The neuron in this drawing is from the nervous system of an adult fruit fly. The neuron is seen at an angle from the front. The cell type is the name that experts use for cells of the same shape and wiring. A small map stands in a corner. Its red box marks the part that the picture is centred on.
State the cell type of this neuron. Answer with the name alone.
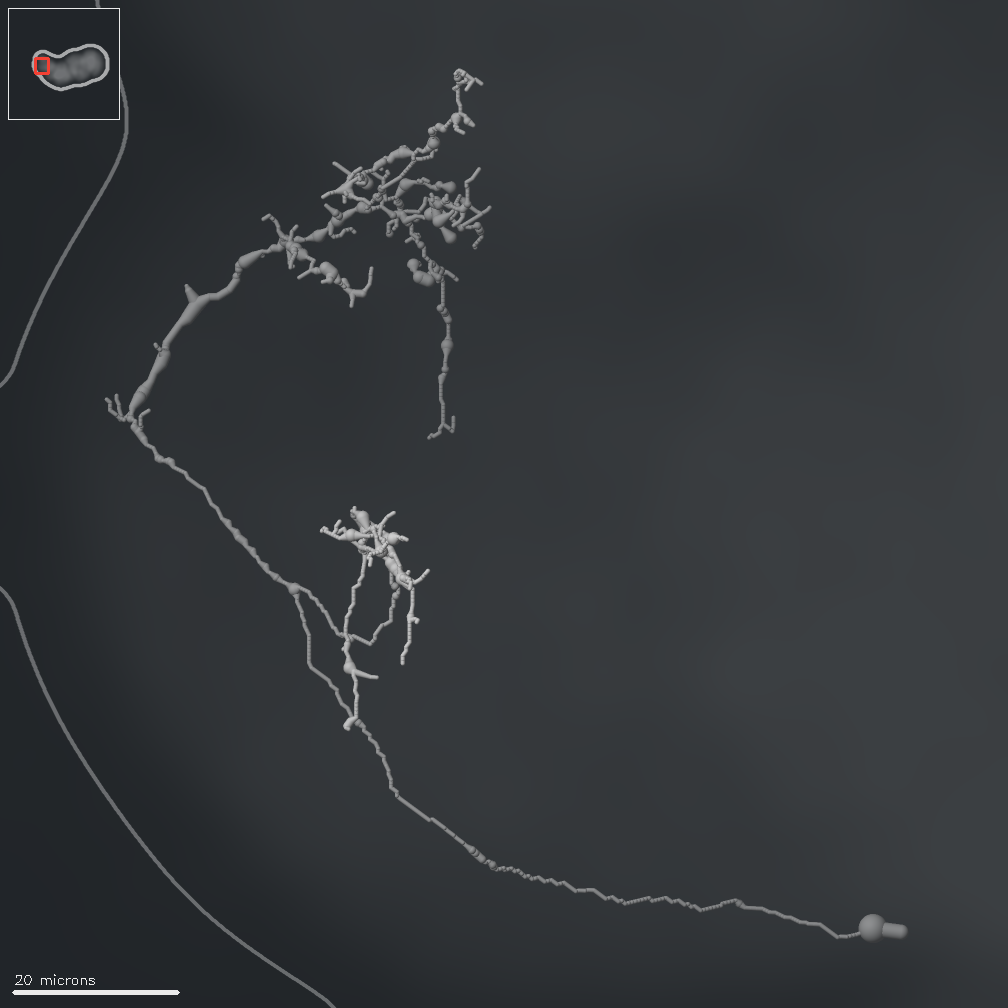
IN13B098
